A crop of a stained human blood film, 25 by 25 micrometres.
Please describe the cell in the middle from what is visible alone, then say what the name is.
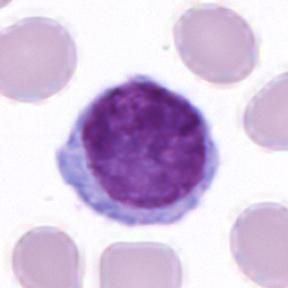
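Let me start with size: this cell is about 14 micrometres across, roughly 2 times as wide as a red cell lying whole in view. Its nucleus is round in outline, about 11 micrometres across, and fills about 70% of the cell's area. That nucleus sits off-centre, shifted toward the upper right, and the rim of cytoplasm is widest on the lower left side. The cytoplasm itself is pale blue. Looking closer at the chromatin, I see it is dark purple and clumped, with lighter patches between the clumps. The cell is a plasma cell.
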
